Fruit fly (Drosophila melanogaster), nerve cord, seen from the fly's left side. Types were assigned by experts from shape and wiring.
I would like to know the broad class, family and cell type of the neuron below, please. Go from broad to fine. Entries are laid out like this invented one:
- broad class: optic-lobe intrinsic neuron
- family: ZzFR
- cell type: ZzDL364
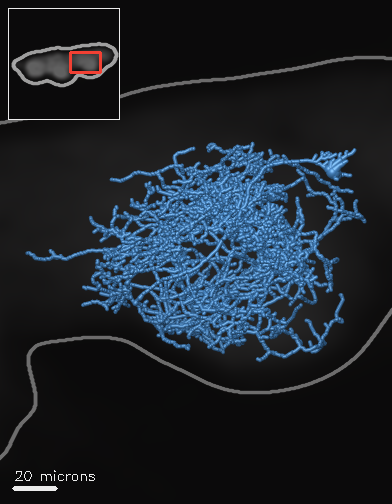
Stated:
- broad class: nerve-cord intrinsic neuron
- family: hemilineage 09A
- cell type: IN09A001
